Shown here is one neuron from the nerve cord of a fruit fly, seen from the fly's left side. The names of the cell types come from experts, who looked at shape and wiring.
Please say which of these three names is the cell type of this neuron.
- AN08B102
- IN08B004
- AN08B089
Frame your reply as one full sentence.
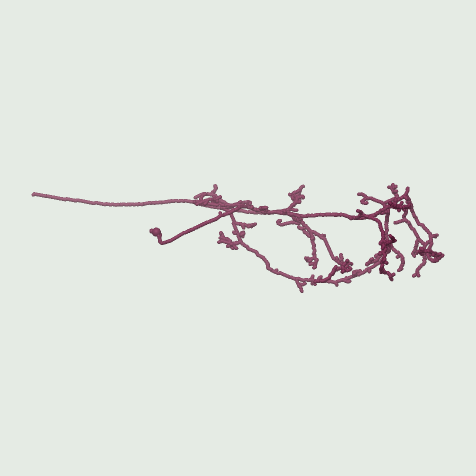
This neuron is an instance of the cell type AN08B089.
